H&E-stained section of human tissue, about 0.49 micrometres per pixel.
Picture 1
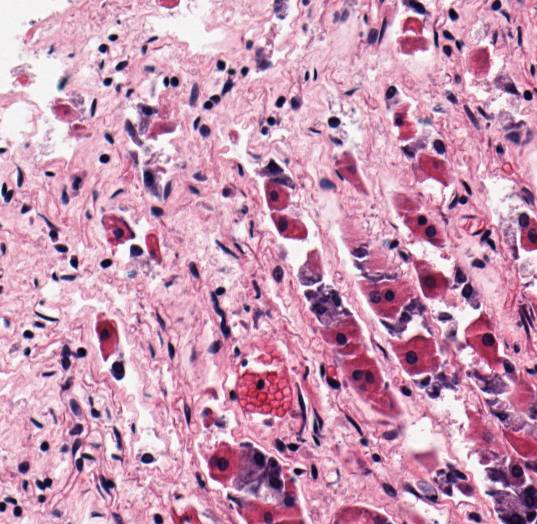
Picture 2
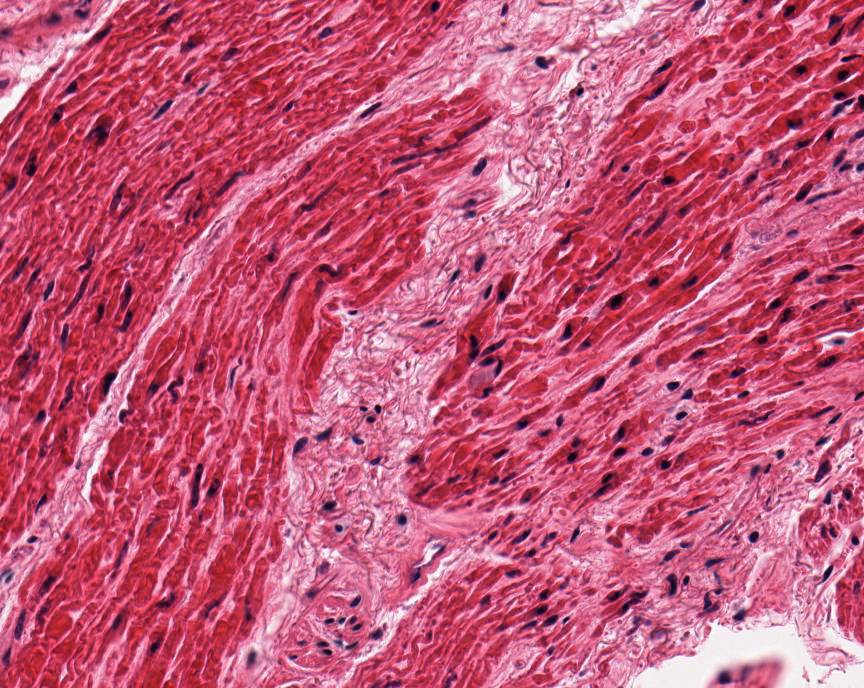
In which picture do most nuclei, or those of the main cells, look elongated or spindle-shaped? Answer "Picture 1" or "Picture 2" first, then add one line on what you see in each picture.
Picture 2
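In picture 1: Many large polygonal cells with bright pink cytoplasm and a single round central nucleus lie mostly in the right half of the field.
In picture 2: The nuclei of the muscle fibres are elongated dark ovals lying within the fibres.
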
